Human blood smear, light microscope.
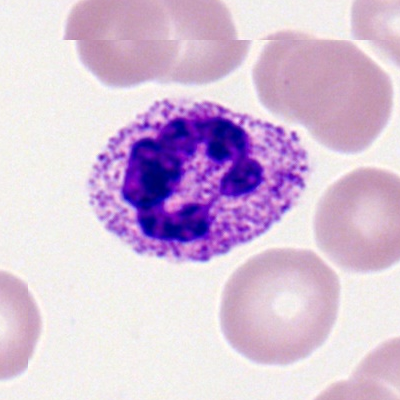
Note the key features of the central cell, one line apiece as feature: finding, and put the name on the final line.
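Nuclear lobes: arranged in a ring around a central patch of cytoplasm
Chromatin: dense, dark purple
Cytoplasm: plentiful, pale pinkish-lilac
Granules: many, small, purple, filling the cytoplasm
Name: segmented neutrophil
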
